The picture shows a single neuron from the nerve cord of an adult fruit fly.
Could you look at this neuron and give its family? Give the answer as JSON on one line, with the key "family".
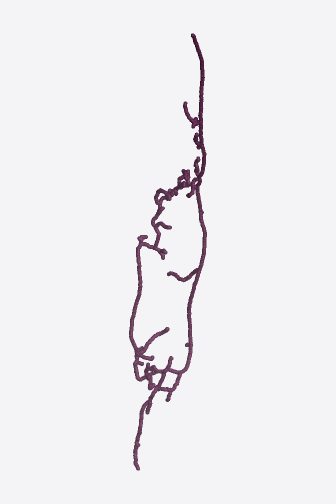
{"family": "hemilineage SMPpv2_dorsal"}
